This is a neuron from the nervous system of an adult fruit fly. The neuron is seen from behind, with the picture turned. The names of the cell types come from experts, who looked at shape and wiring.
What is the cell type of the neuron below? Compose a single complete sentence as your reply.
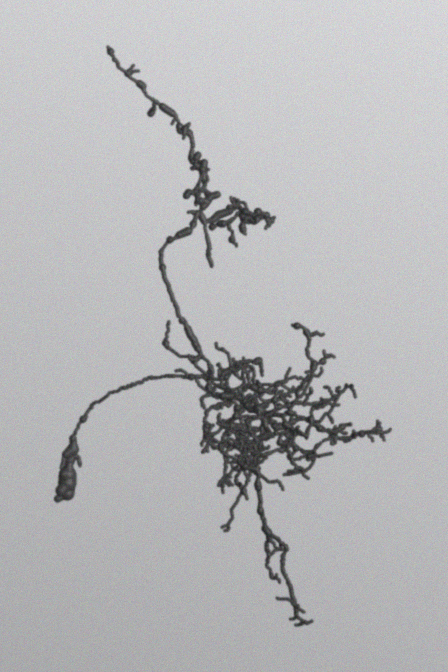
This neuron belongs to the cell type LHAV2b2_a.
